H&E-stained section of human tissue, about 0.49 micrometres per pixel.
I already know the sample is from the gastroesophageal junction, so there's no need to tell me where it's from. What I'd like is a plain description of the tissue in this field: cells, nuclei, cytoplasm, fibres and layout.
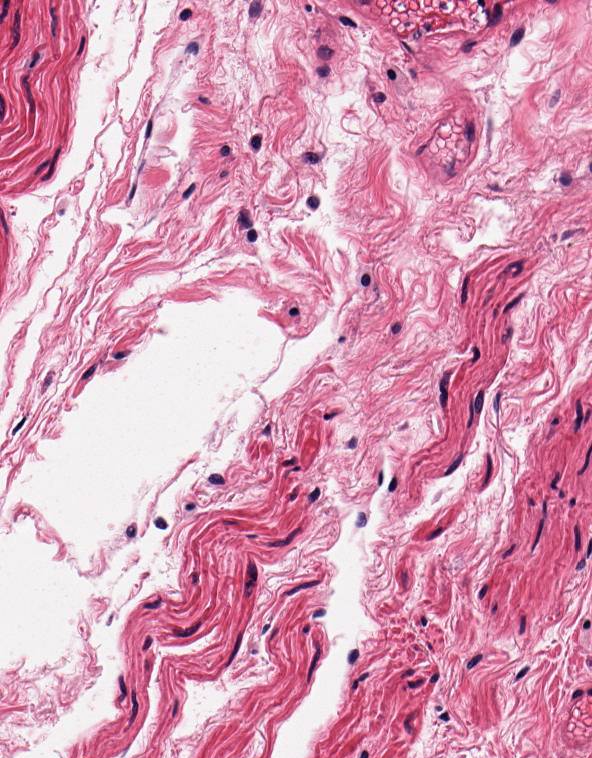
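Within the dense bundles, nuclei are dark, elongated and wavy, and lie parallel to the fibres. A large, clear, empty space occupies the left middle of the field. No epithelium is present anywhere in the field.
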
